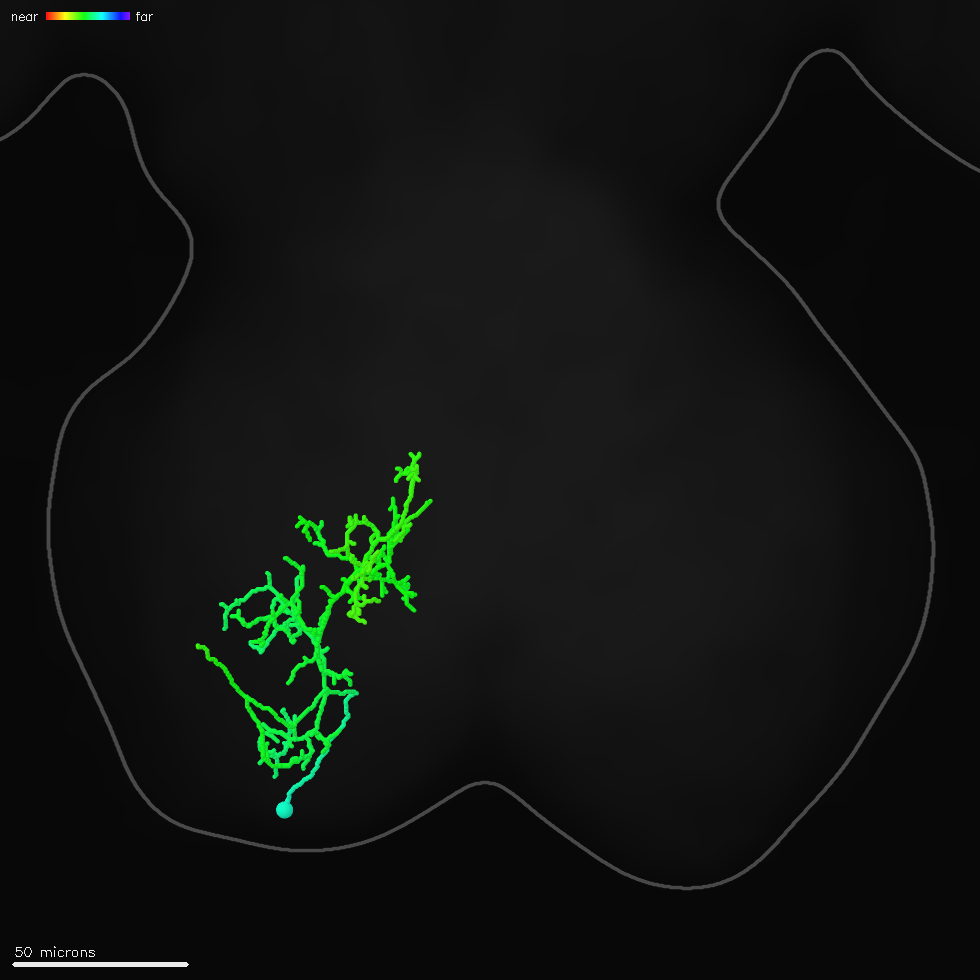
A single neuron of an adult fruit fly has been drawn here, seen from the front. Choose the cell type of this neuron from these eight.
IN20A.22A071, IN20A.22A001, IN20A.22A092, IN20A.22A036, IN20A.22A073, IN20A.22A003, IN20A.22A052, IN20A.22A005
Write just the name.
IN20A.22A036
